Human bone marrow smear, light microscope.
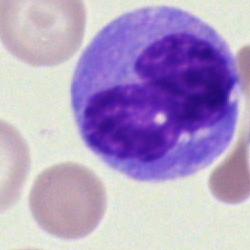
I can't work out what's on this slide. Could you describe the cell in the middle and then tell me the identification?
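Smooth and round, the outline has no projections extending from the cell surface. The nucleus is folded into two broad overlapping lobes and lies toward the lower right, leaving a wider rim of cytoplasm at the upper left. Answer: monocyte.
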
